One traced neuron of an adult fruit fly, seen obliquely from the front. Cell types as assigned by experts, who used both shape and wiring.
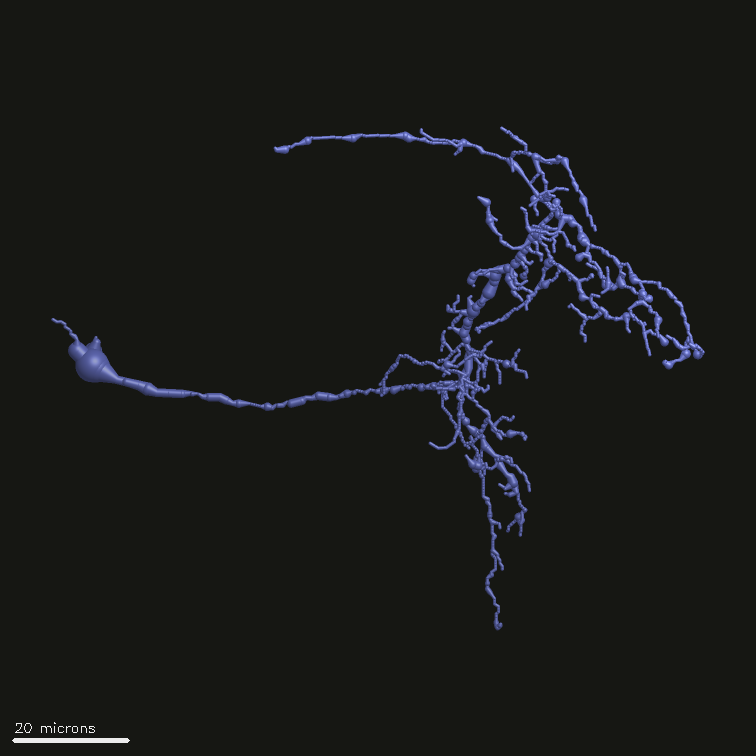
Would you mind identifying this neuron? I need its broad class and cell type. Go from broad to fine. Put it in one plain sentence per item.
A central-brain intrinsic neuron, type SLP364.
